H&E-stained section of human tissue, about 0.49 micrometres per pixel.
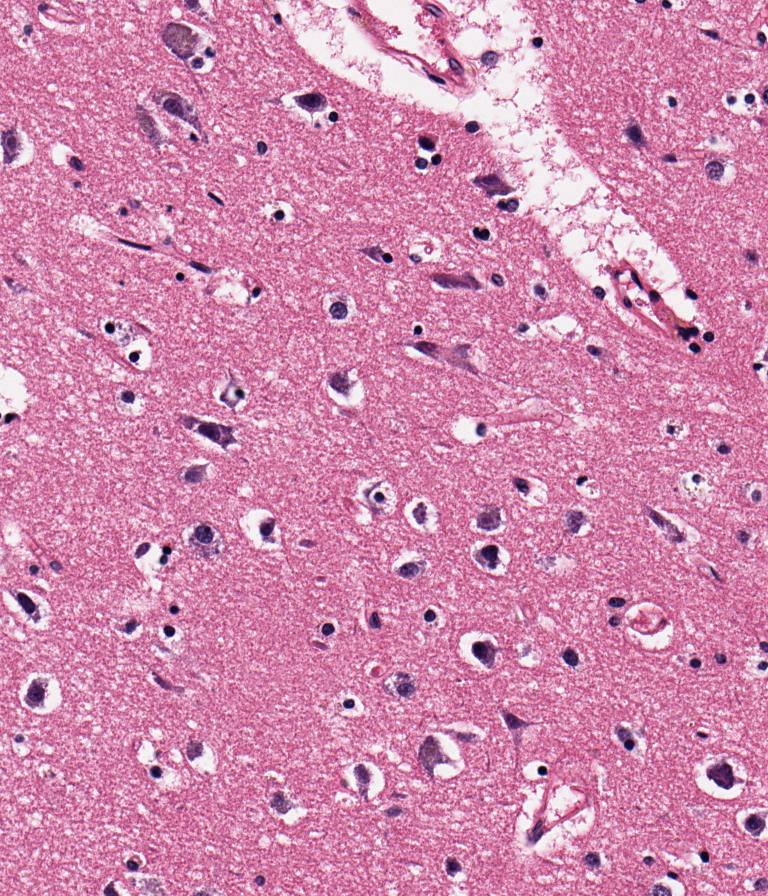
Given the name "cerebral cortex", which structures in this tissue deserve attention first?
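So this is cerebral cortex: the whole field is a finely granular pink background, cells scattered singly through it, with no epithelium or glands. Neurons with angular, dark purple cell bodies and tapering processes are scattered throughout, and they go with it.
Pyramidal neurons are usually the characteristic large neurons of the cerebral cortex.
An elongated vessel runs diagonally from top centre toward the right edge, in the upper right. No fat cells or muscle fibres show anywhere.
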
